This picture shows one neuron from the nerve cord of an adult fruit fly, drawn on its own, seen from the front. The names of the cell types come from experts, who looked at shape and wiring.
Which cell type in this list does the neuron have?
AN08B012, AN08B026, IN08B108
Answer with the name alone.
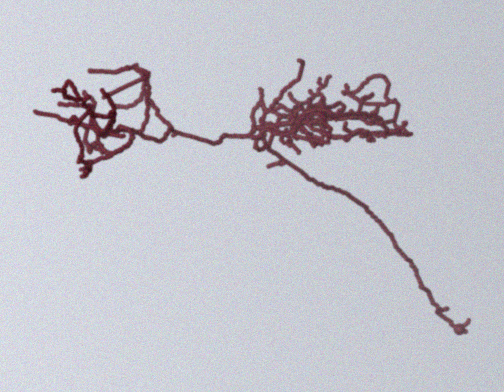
IN08B108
